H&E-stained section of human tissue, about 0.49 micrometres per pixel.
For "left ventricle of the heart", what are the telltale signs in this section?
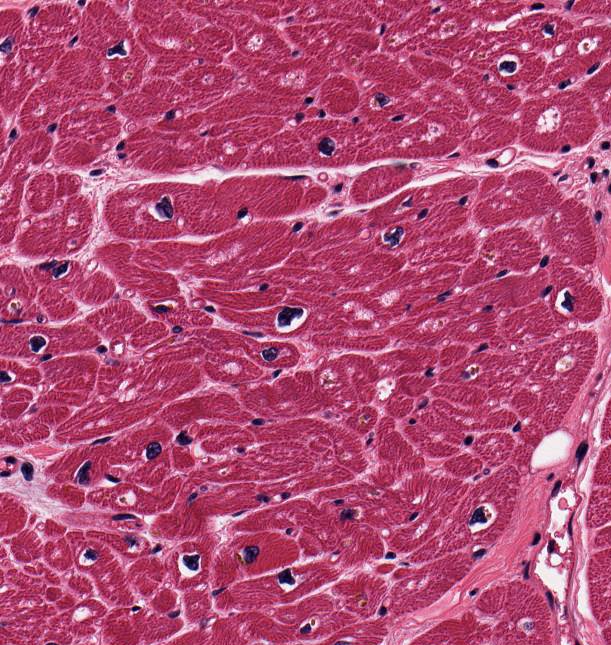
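Left ventricle of the heart: field filled with muscle fibres, cut mostly in cross and oblique section, grouped into bundles by thin pale septa.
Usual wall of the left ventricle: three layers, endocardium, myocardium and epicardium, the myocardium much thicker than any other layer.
A field filled with muscle fibres agrees with that thick myocardium. Fibre cytoplasm deep pink, finely fibrillar.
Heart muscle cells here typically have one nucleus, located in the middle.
Many nuclei surrounded by a clear pale halo, some halos holding fine golden-brown granules. Small dark spindle-shaped nuclei in the narrow spaces between fibres.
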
